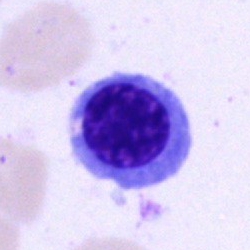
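Erythroblast, its nucleus sitting slightly off-centre toward the upper left, so the rim of cytoplasm is wider on the lower right. The chromatin looks dark purple and clumped, with paler patches scattered between the clumps. The cytoplasm forms a moderate blue-stained rim, and a small rounded bulge of it projects from the bottom edge.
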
